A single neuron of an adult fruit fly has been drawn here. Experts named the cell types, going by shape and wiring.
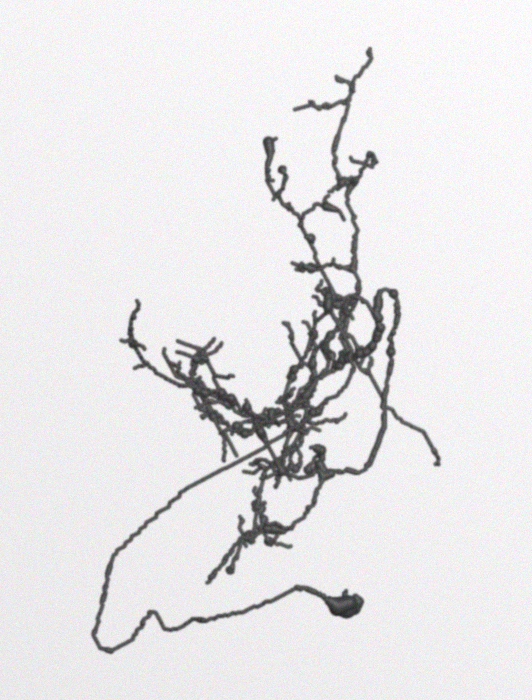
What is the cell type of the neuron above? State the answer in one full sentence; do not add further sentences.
This neuron is typed as IN03B080.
